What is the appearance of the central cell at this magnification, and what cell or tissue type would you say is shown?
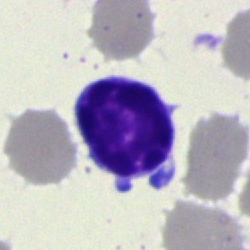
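First, the outline of the cell is round to slightly oval. Next, the nucleus fills almost the whole cell, leaving very little cytoplasm. Then, two small rounded blebs protrude from the lower edge of the cell. Last, no granules are visible in the cytoplasm. The cell is a lymphocyte.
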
